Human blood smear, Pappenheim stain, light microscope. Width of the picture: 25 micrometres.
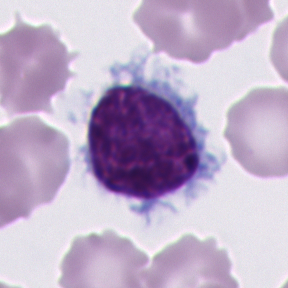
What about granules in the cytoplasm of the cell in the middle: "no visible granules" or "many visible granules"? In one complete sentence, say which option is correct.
The cell's cytoplasm contains no granules that can be seen.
